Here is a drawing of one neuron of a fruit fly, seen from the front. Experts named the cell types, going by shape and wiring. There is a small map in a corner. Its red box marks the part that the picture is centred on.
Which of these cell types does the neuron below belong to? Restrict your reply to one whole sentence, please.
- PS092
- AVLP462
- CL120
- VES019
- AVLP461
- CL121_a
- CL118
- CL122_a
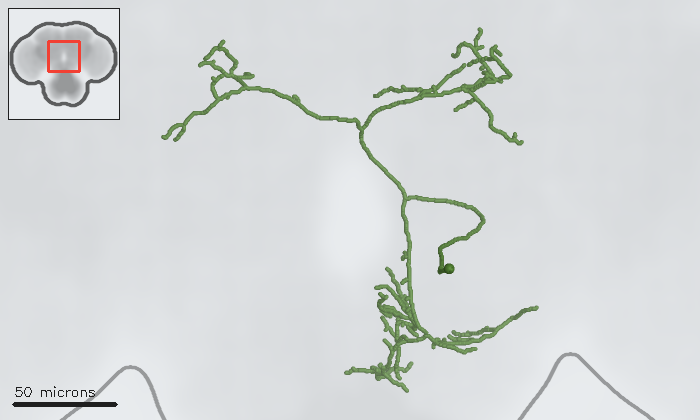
To this neuron applies the cell type name CL121_a.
